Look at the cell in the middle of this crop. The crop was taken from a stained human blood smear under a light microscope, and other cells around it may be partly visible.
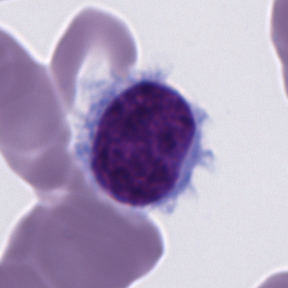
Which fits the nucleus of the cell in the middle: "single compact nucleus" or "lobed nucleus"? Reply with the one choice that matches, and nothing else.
Single compact nucleus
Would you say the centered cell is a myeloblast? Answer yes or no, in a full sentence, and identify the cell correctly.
No, the central cell is classed as a hairy cell, not a myeloblast.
